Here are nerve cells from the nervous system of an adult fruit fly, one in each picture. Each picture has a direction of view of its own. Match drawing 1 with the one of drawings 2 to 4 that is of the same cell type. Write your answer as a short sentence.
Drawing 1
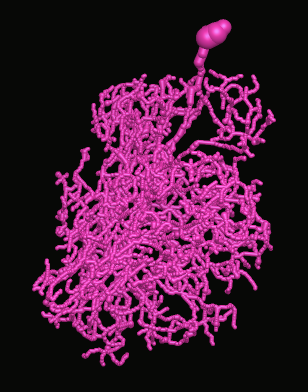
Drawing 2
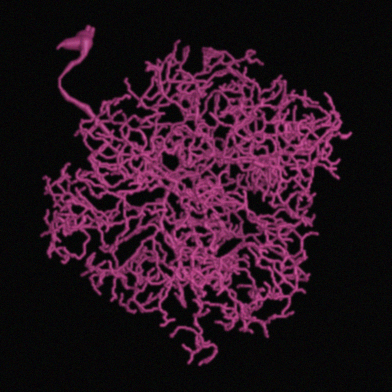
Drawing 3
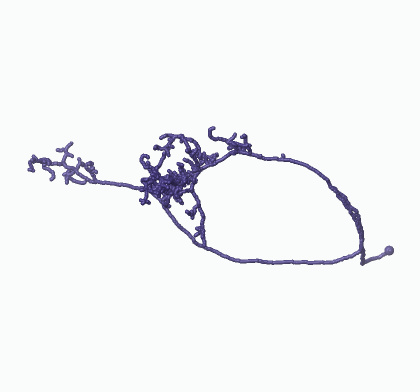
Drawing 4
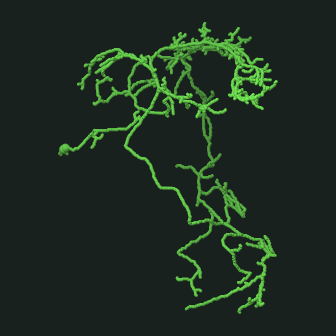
The nerve cell in drawing 2 is of the same cell type.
